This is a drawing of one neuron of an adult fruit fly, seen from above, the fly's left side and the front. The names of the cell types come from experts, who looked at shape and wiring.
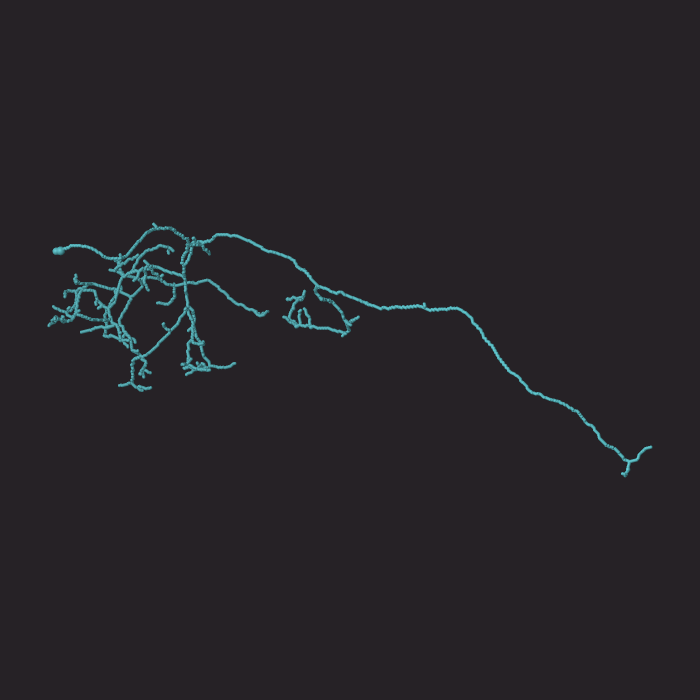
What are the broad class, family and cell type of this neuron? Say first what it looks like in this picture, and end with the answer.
The picture shows dozens of branch ends. In this view it is wider than it is tall. This is a central-brain intrinsic neuron. The family is hemilineage VLPd1. Its cell type is AVLP051.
